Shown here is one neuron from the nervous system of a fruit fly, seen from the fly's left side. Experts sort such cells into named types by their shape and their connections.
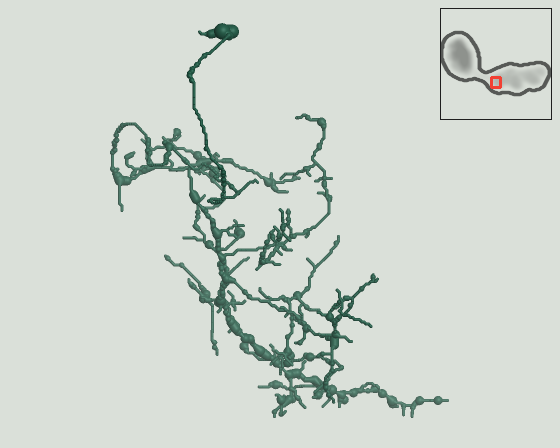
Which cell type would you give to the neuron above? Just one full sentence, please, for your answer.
The single neuron here is of type IN01A067.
